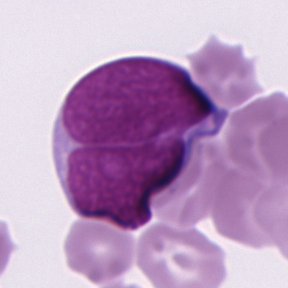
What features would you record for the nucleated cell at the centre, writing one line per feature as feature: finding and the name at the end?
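Groove: straight and horizontal across the nucleus, splitting it into upper and lower parts.
Pale area: faint and rounded, inside the lower part of the nucleus.
Cytoplasm: pale blue-grey, seen mainly as a thin crescent on the left side.
Free outline: smooth and rounded, with no surface projections.
Type: myeloblast.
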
